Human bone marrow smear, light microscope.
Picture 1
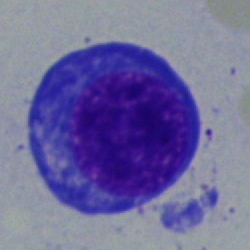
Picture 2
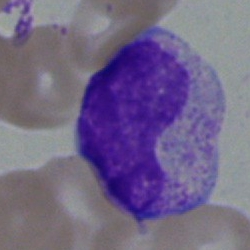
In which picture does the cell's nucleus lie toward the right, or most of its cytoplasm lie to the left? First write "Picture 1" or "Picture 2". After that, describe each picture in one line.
Picture 1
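What picture 1 shows: The nucleus sits off-centre toward the right side of the cell.
What picture 2 shows: The nucleus lies toward the left side of the cell.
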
